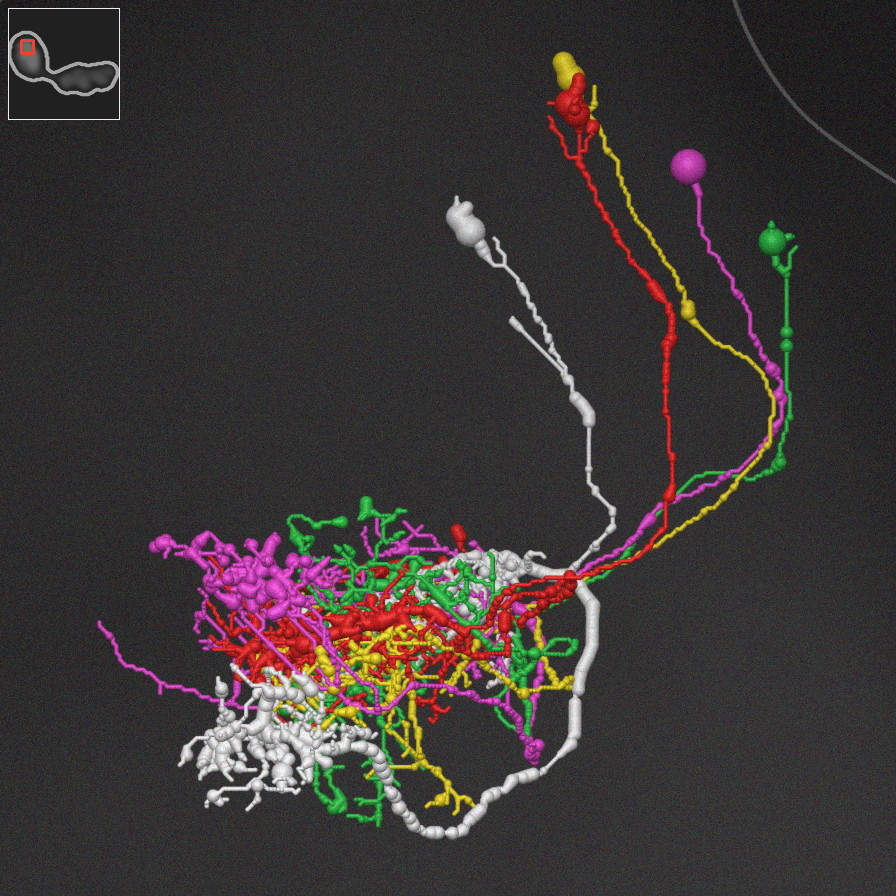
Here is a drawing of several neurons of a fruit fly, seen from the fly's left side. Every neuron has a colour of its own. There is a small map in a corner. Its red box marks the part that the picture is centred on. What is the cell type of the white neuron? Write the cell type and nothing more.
hDeltaB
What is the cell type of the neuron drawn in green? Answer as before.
hDeltaJ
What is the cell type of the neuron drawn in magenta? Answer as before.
hDeltaK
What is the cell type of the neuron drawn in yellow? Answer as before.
hDeltaI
